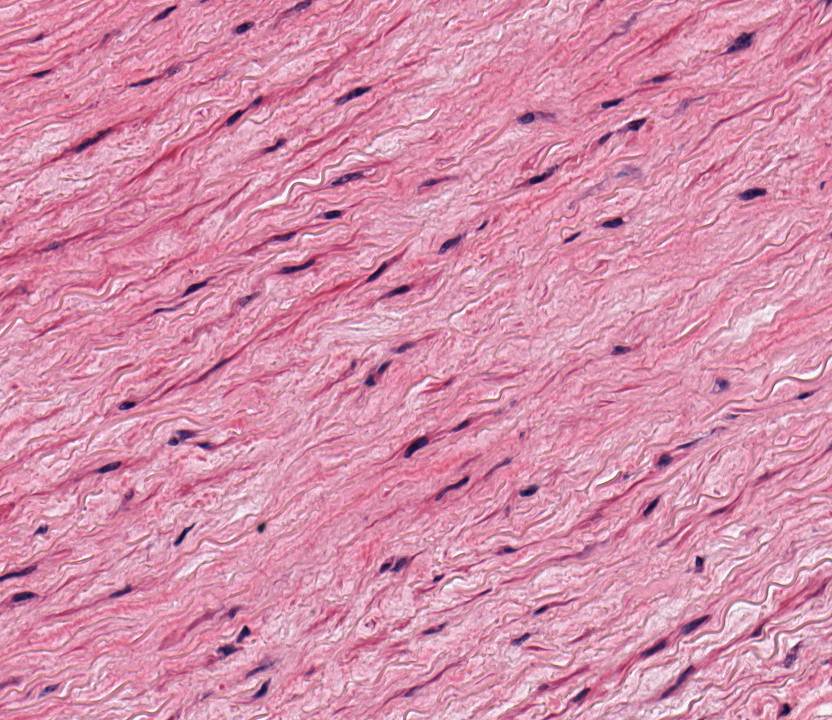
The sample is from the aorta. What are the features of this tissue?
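Parallel fibres cross the entire field, running from lower left to upper right. Among them lie sparse, widely spaced nuclei. Each nucleus is dark, elongated and spindle shaped, with its long axis aligned with the direction of the fibres.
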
